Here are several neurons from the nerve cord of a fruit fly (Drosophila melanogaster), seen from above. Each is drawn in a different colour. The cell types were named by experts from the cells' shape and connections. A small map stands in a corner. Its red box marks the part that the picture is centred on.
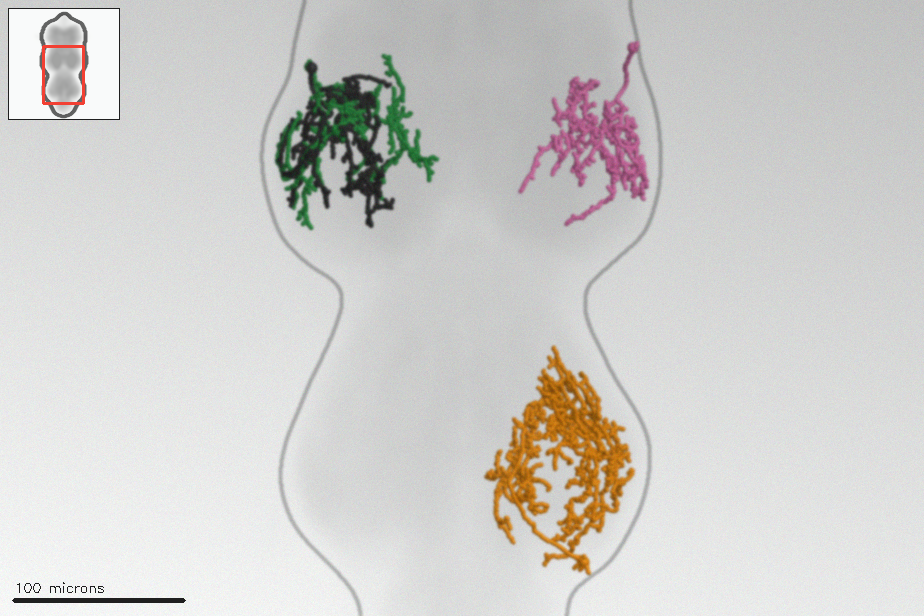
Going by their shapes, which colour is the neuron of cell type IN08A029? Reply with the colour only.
black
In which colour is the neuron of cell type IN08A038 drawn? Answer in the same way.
green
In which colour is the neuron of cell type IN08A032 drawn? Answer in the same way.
pink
